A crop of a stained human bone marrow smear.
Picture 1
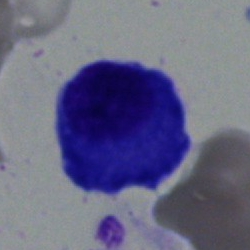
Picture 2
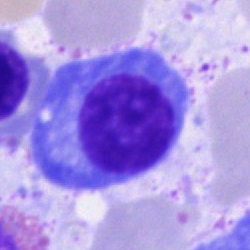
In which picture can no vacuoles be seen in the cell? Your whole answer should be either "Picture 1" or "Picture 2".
Picture 1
